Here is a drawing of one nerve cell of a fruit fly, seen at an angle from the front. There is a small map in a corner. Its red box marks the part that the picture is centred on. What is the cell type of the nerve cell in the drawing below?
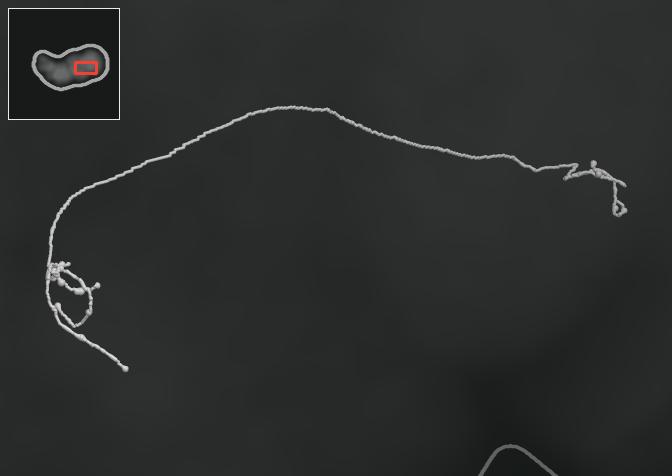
ORN_VL2a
